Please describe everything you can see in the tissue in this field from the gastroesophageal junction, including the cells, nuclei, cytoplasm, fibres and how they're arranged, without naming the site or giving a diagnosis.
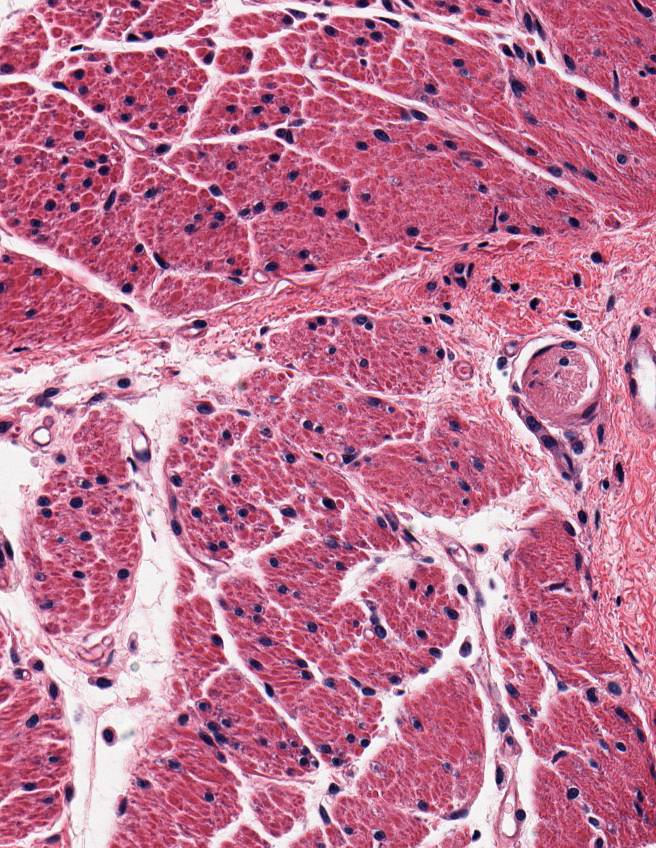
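Look at the bundles first: the nuclei inside them are small, round and dark purple. The muscle cytoplasm is deeply eosinophilic, with a fine mottling to it. The widest white clefts between bundles are down in the lower left. And no fat cells anywhere in the field.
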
